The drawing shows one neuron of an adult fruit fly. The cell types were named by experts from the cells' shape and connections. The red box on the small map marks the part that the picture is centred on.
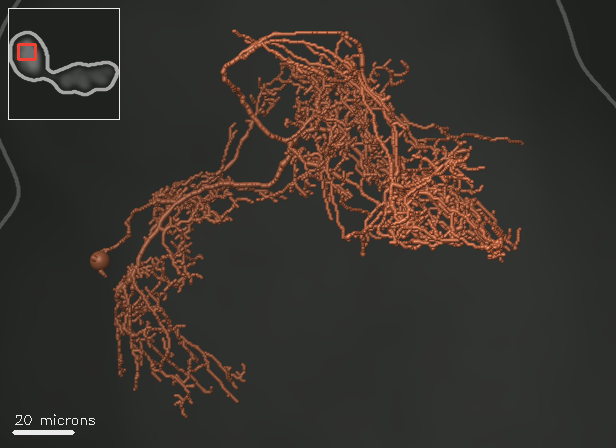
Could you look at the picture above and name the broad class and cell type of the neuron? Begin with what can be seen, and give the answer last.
The cell body is on the left of the picture. From left to right in the picture it spans about 150 microns. The picture shows more than a hundred branch ends. Its broad class is central-brain intrinsic neuron. The cell type is CL109.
